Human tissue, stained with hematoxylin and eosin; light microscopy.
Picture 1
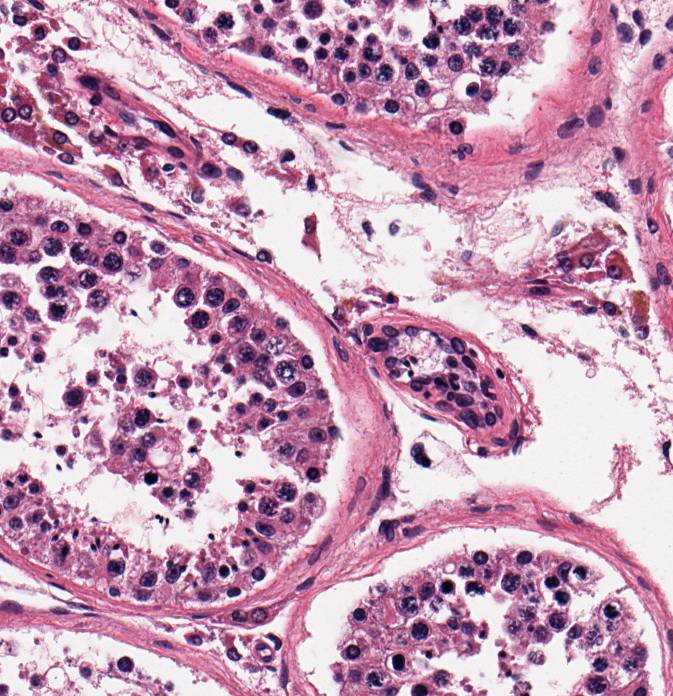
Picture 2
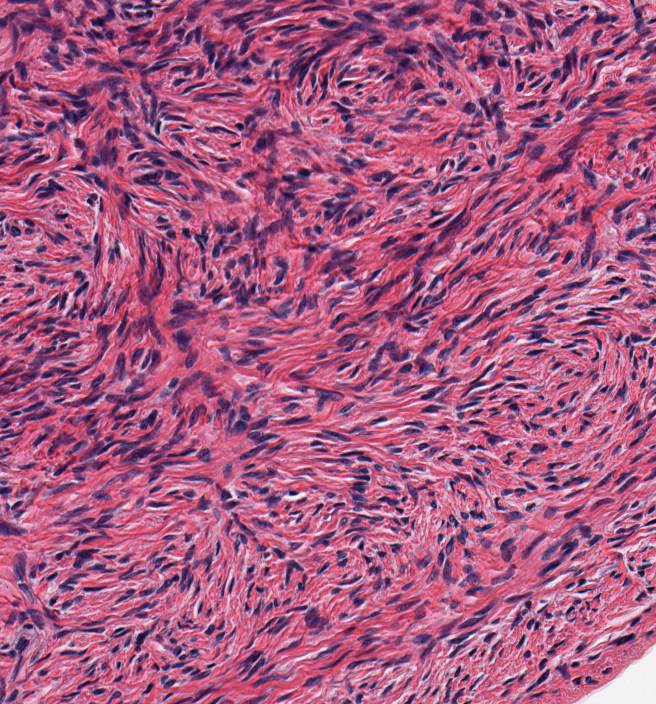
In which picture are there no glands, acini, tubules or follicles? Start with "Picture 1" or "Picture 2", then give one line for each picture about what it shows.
Picture 2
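What picture 1 shows: The field shows rounded cross-sections of tubules, the largest on the left, separated by loose interstitial tissue.
What picture 2 shows: No epithelium or glands are present anywhere in the field.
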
